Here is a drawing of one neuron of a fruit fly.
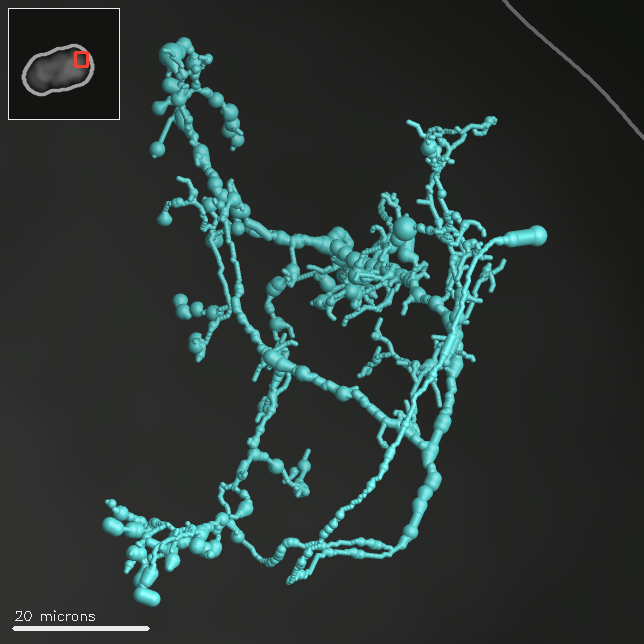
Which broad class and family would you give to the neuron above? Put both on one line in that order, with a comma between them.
nerve-cord intrinsic neuron, hemilineage 09A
